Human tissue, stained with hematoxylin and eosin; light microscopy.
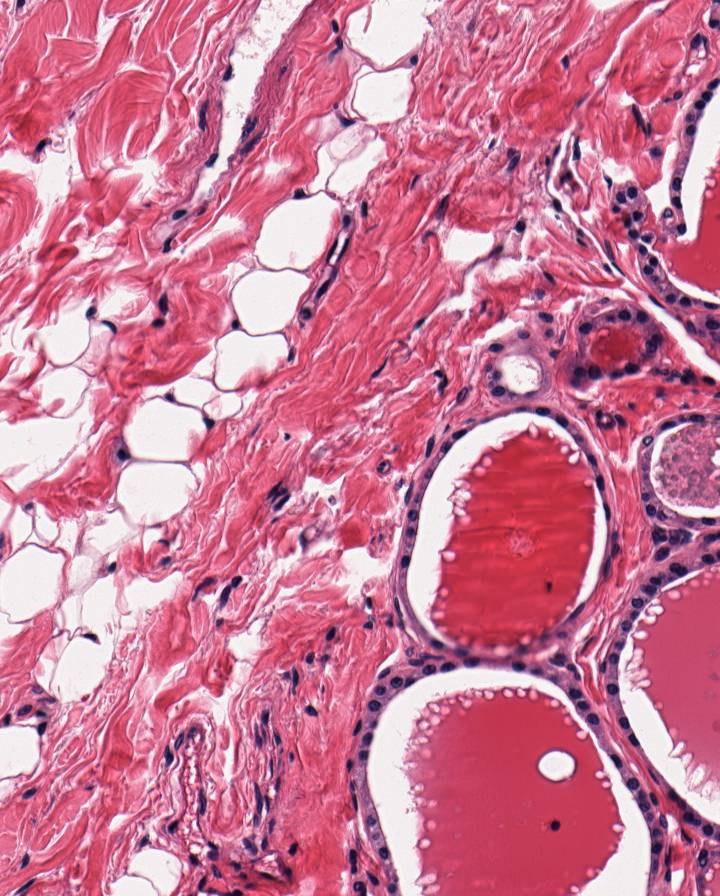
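Thyroid. Round epithelial follicles fill the right; fibrous tissue and fat occupy left and middle. Follicles: single layer of low cuboidal to flattened cells, round dark nuclei. Left stroma: dense, wavy, eosinophilic collagen bundles, sparse elongated nuclei; adipocytes with empty clear cytoplasm among them.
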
